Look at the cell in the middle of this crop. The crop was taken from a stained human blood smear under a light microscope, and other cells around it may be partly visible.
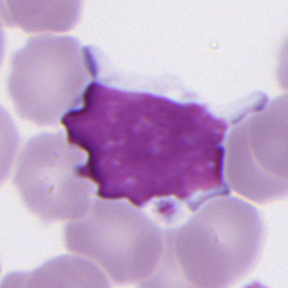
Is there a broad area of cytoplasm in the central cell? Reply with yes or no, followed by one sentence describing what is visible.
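No. The cytoplasm is very scant and lies mainly as a thin pale strip along the upper edge of the nucleus.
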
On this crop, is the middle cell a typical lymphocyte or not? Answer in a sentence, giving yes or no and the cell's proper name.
Yes, the cell at the middle is a typical lymphocyte.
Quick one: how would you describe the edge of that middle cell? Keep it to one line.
Irregular and not smooth, the cell boundary is ragged or drawn out into projections.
